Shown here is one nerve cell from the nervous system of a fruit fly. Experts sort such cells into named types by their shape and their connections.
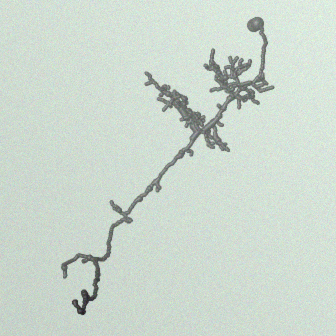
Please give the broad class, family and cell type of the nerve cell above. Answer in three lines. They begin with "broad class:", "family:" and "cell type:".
broad class: optic-lobe intrinsic neuron
family: TmY
cell type: TmY3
